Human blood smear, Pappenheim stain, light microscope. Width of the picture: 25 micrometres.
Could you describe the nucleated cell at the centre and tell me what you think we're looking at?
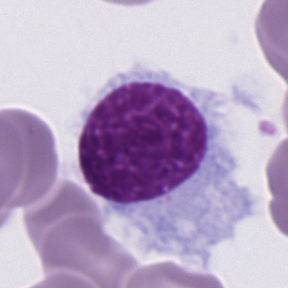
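The cell has an irregular, ragged outline rather than a smooth one. Its chromatin is dark purple and clumped into a coarse network. The cytoplasm is pale greyish-blue and contains no large coarse granules. This is a hairy cell.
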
